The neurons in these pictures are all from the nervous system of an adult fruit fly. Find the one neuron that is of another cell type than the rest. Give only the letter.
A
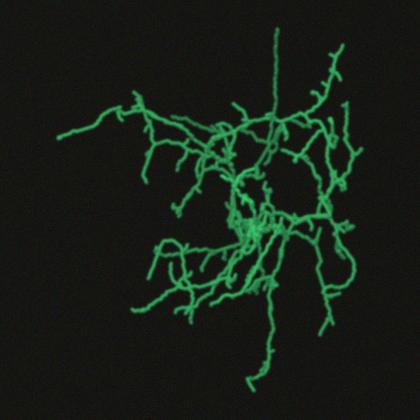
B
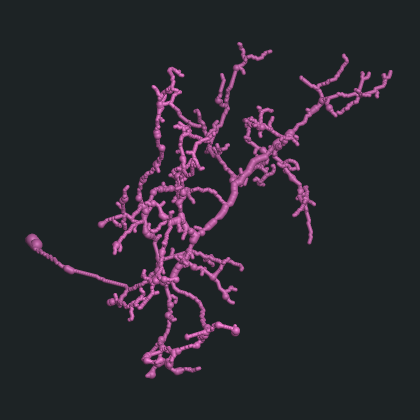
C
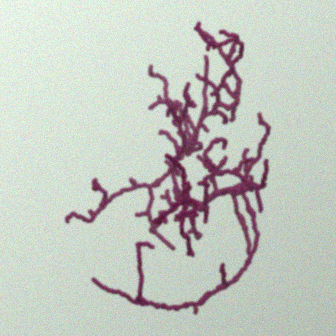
B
